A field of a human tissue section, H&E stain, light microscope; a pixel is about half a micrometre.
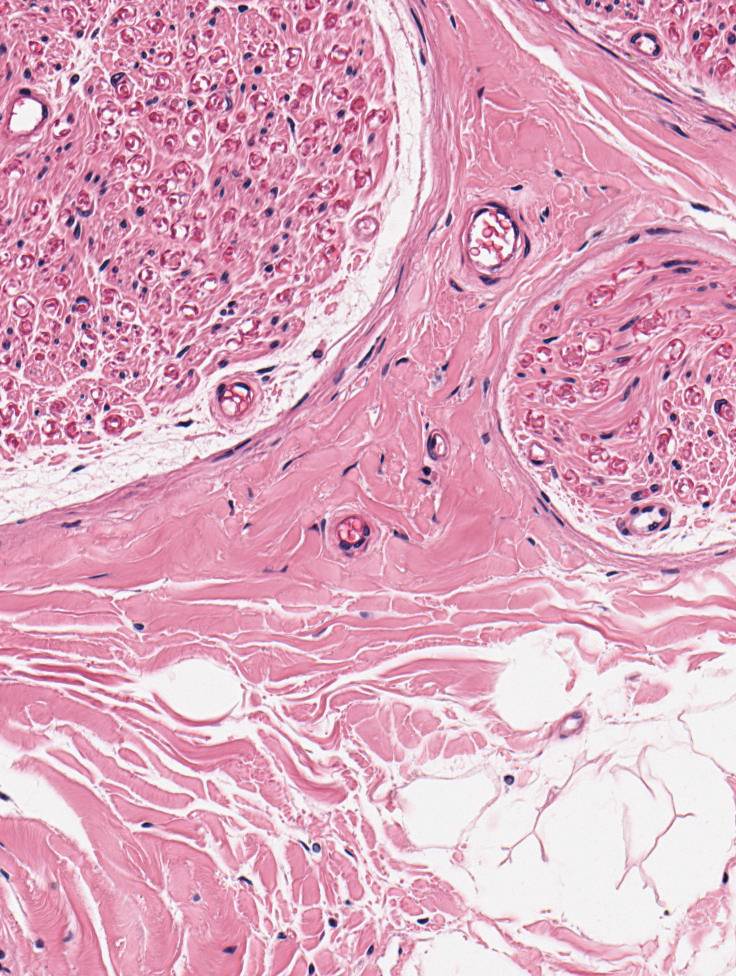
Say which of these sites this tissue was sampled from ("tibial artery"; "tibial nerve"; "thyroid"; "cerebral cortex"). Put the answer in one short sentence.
The site this tissue was sampled from is the tibial nerve.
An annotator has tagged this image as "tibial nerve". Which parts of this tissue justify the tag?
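Goes with tibial nerve: two rounded fascicles in the upper half, the larger at upper left, the smaller at right.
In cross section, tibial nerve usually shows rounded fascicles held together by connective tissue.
Fibres in both are cut across: many small round profiles with pink centres. Sparse small dark elongated nuclei lie between the fibres.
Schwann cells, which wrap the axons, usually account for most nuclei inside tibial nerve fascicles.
A thin layer of flattened cells with elongated dark nuclei bounds each fascicle.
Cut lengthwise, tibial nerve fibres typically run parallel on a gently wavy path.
Not seen here, as these fibres are cut across.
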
